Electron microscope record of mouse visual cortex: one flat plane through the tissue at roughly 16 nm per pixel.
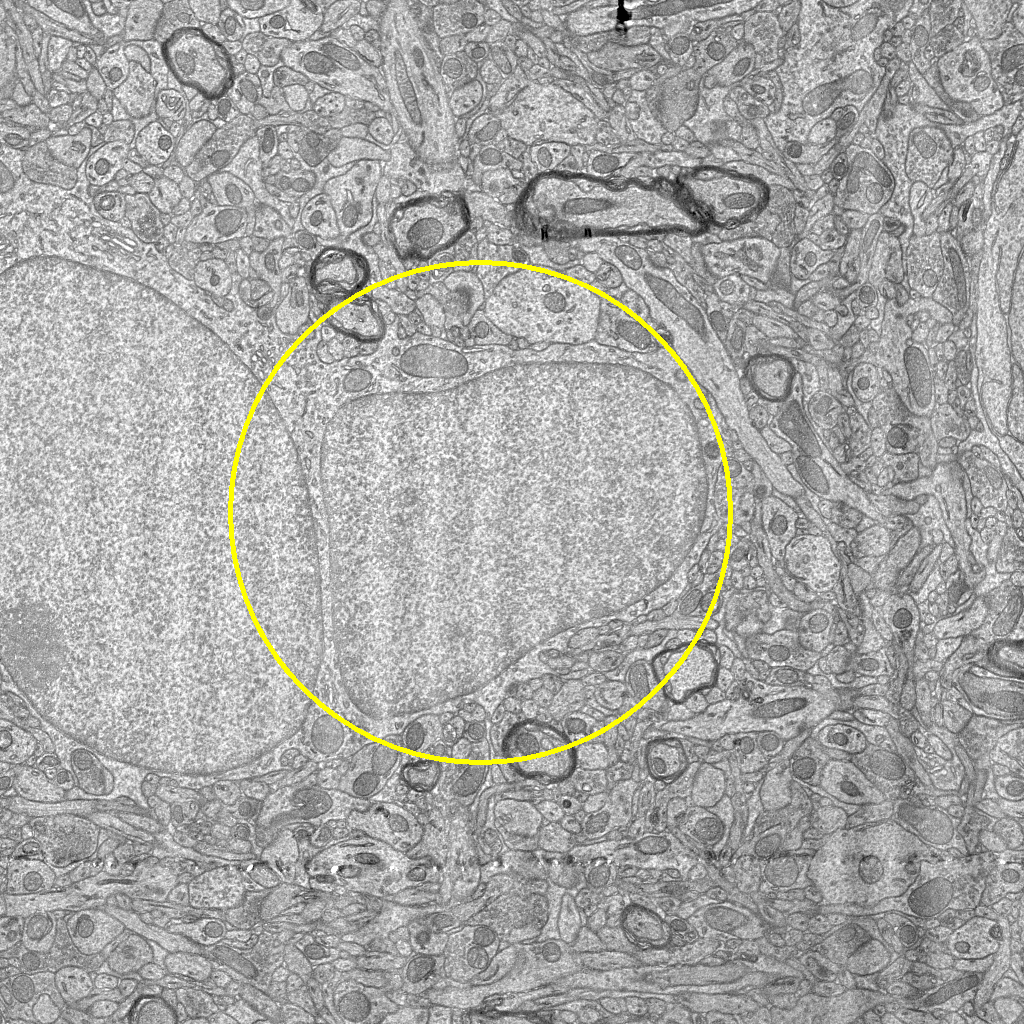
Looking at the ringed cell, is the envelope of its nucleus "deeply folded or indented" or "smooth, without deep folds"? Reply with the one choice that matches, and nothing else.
Smooth, without deep folds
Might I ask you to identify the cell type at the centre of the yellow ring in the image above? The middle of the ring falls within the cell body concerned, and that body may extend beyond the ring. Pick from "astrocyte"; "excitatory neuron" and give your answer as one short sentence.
The centre of the ring falls on an astrocyte.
